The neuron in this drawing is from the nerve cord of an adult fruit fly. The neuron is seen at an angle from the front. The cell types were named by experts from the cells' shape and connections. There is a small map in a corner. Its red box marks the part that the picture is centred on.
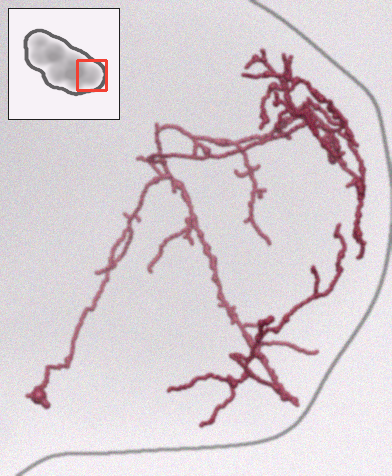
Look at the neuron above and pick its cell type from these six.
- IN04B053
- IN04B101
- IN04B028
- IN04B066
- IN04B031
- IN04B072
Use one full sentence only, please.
As for cell type, this neuron is IN04B101.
